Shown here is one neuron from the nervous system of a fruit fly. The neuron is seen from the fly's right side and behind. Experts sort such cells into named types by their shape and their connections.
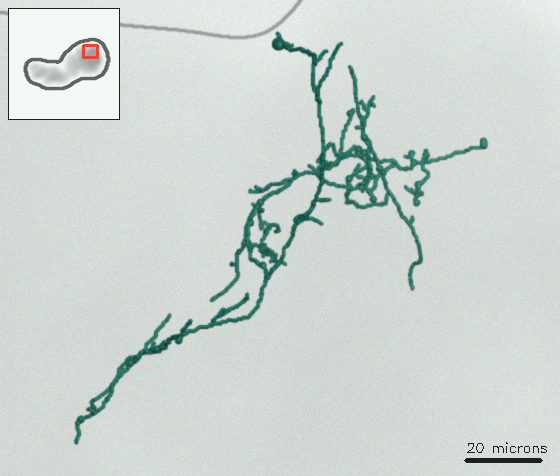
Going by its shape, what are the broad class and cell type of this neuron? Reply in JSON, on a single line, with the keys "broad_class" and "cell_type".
{"broad_class": "central-brain intrinsic neuron", "cell_type": "CB1532"}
